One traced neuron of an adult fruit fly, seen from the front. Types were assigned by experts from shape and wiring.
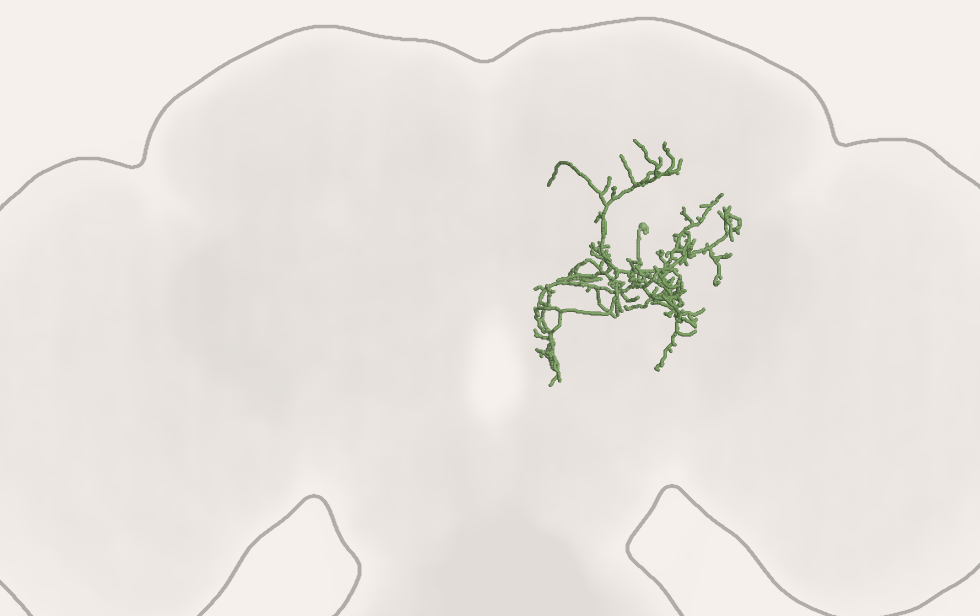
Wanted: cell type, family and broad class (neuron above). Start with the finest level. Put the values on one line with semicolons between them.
AVLP702m; hemilineage SMPpv2_ventral; central-brain intrinsic neuron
